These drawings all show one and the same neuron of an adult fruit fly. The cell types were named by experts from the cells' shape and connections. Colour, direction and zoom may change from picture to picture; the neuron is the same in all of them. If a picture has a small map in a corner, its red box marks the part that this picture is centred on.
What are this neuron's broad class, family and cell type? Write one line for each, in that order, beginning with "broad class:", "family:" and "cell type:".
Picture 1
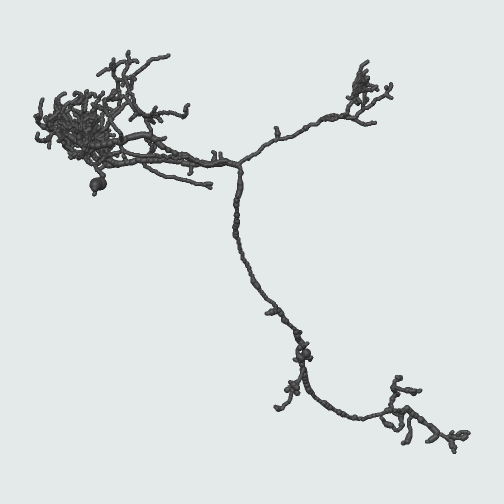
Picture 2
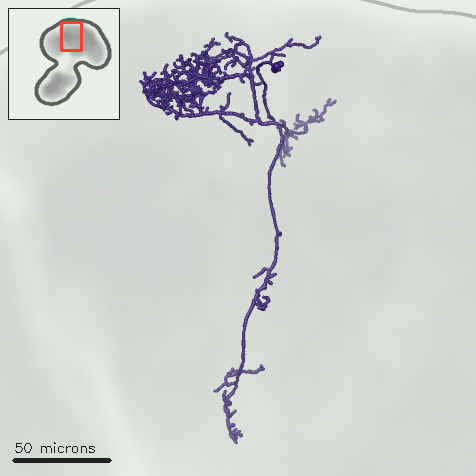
broad class: central-brain intrinsic neuron
family: hemilineage CREa2_ventral
cell type: AOTU015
